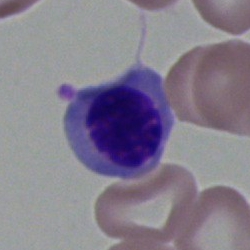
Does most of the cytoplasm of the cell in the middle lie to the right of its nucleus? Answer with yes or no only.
No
